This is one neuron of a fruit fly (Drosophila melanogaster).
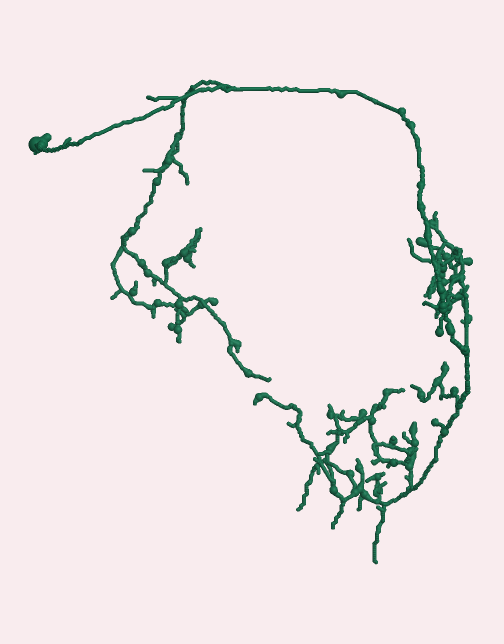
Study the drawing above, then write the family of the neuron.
hemilineage 19A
